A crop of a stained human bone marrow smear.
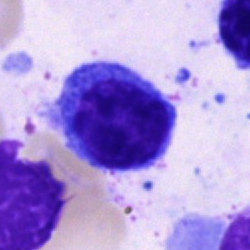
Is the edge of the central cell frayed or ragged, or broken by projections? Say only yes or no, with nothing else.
Yes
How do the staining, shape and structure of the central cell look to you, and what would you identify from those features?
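Note the nucleus sitting off-centre, over toward the right. Its chromatin is dark purple and dense, with some darker clumped areas. In the cytoplasm I can't make out any granules, and there are no vacuoles either. This one's a lymphocyte.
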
